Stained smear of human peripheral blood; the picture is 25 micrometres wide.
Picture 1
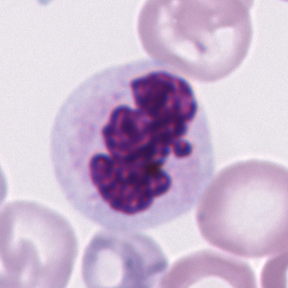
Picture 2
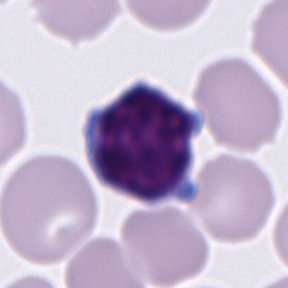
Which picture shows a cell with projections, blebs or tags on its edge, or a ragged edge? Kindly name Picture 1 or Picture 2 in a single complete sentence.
In picture 2, the cell has a rough edge rather than a smooth one.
